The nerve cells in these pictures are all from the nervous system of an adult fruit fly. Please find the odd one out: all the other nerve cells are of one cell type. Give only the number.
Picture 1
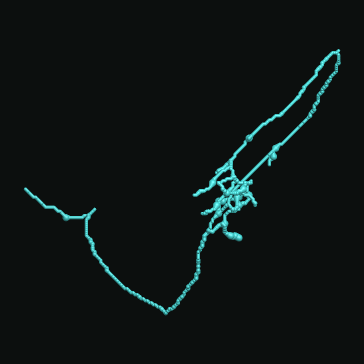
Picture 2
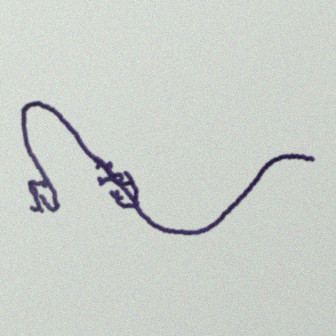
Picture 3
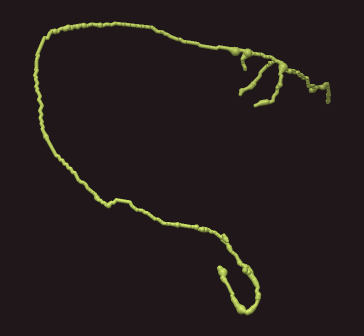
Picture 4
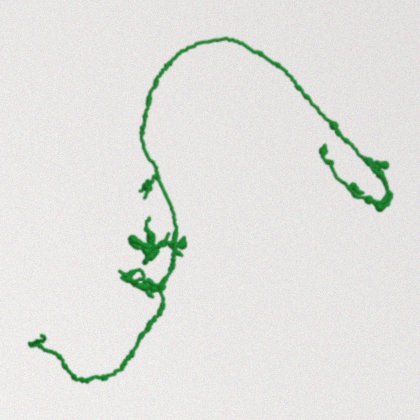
3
